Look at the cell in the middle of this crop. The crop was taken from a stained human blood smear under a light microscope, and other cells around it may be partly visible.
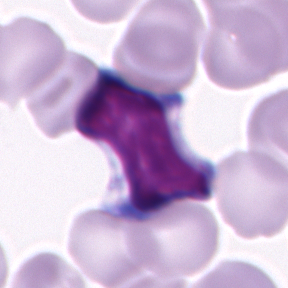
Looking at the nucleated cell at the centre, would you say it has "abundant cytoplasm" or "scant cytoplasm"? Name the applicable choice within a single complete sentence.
In this cell, the cytoplasm is scant.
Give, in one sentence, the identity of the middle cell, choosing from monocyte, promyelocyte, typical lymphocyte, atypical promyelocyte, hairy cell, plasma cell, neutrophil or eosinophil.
The cell occupying the middle of the crop is a typical lymphocyte.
